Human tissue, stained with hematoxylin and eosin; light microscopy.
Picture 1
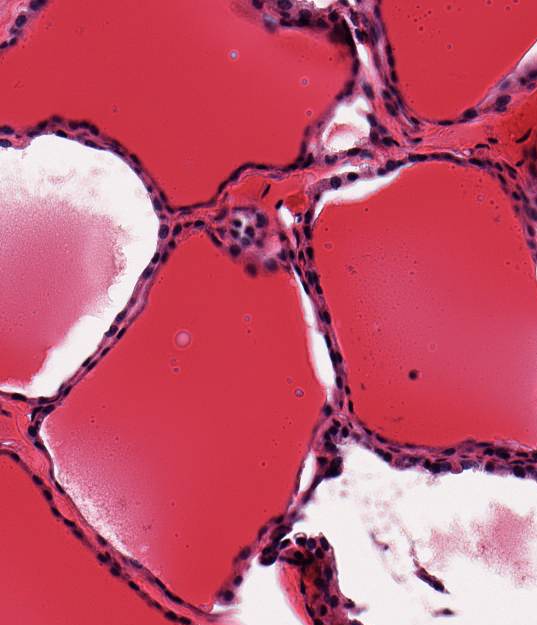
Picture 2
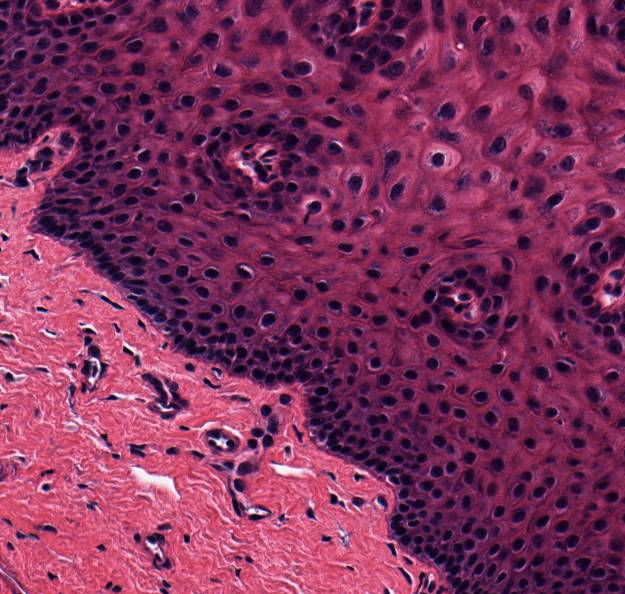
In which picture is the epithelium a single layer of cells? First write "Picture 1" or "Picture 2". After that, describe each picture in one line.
Picture 1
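In picture 1: Each follicle is lined by a single layer of flattened epithelial cells.
In picture 2: The epithelium is stratified squamous, made of many layers of polygonal cells.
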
